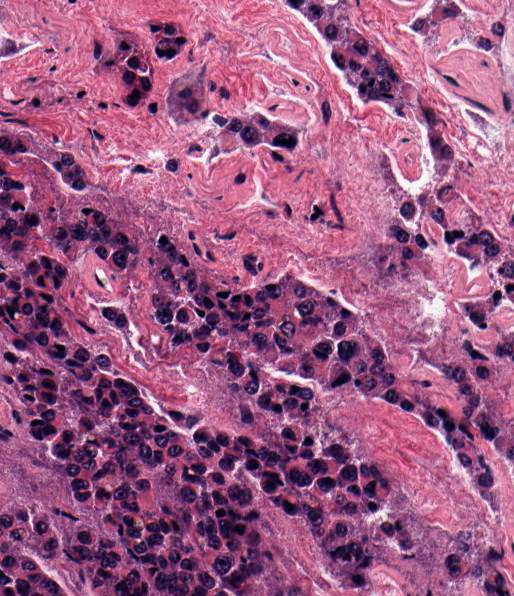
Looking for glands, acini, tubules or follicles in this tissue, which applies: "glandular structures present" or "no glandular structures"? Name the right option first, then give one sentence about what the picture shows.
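No glandular structures. The cells lie in sheets and cords without forming glands or lumens.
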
